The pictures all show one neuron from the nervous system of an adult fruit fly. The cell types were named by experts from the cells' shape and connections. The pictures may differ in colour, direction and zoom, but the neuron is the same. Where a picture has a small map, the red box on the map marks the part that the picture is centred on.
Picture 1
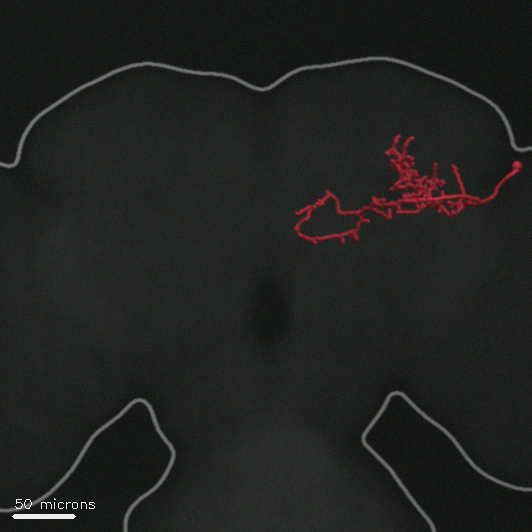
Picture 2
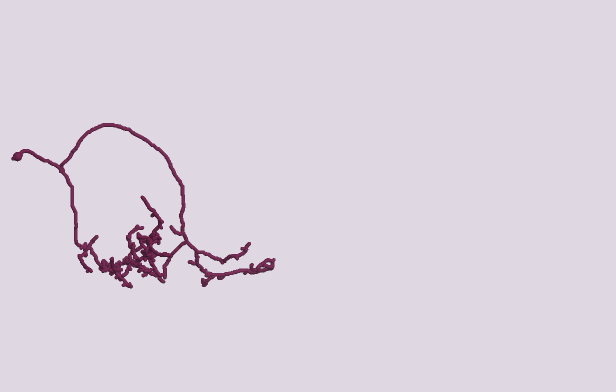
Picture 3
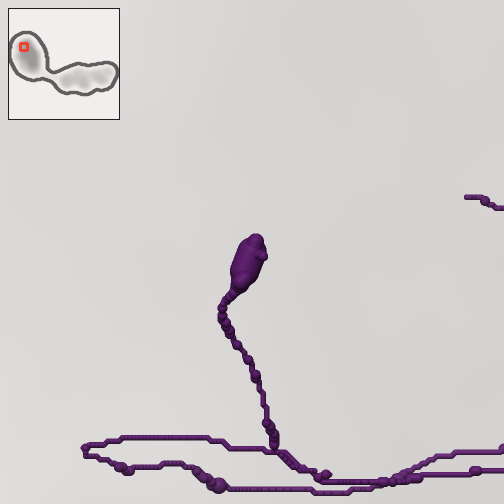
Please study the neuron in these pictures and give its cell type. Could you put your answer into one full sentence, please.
Typed by cell type, the neuron is PLP065.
